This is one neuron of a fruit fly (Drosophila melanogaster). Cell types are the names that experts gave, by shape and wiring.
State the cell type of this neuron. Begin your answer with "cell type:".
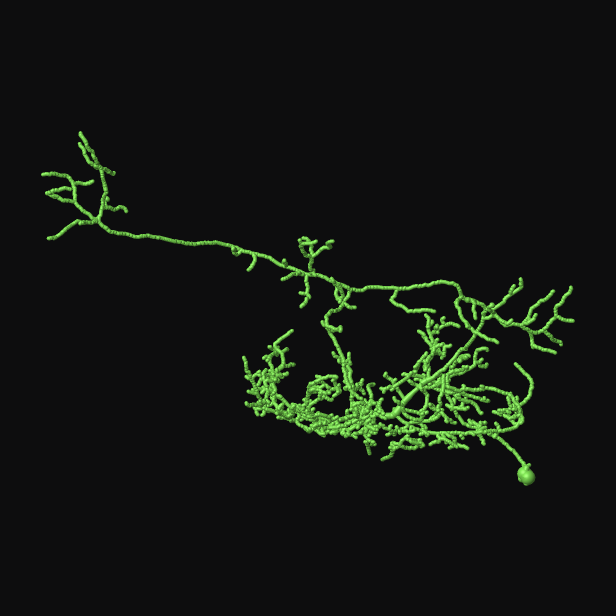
cell type: IN07B012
